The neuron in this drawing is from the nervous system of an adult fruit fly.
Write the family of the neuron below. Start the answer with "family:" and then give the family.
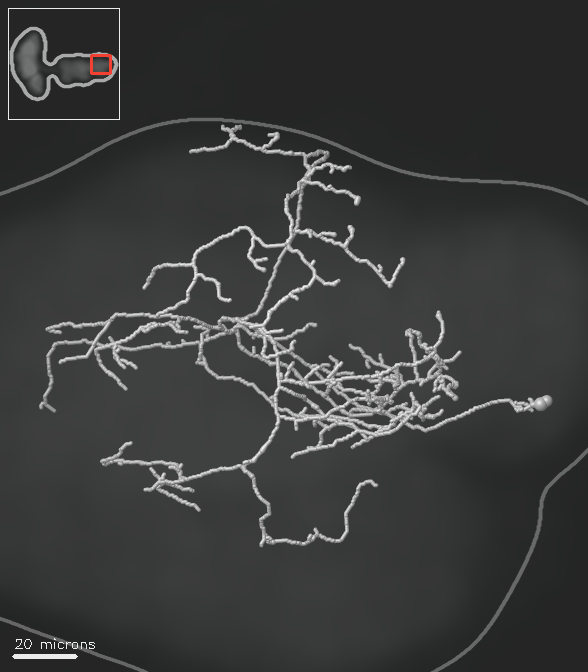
family: hemilineage 04B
